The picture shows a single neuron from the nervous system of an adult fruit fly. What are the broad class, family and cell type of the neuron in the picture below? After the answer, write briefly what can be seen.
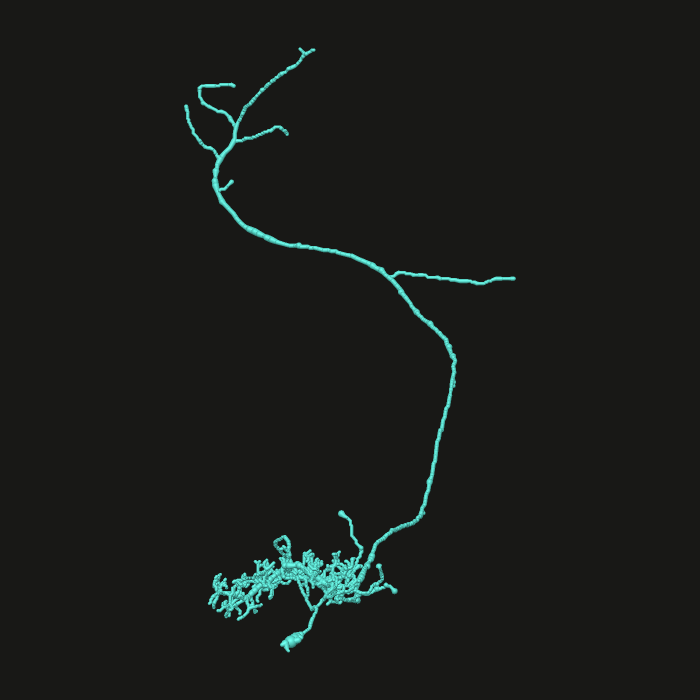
This is an ascending neuron. The family is hemilineage 10B. The cell type is AN10B019. Its cell body lies at the bottom of the picture. The picture shows dozens of branch ends.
